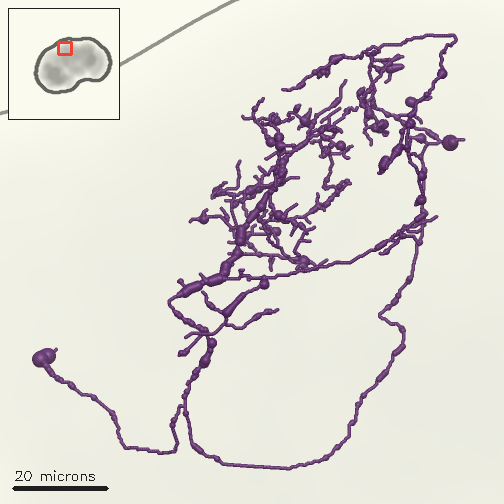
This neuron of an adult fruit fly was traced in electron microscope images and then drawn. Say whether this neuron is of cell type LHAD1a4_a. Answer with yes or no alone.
no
